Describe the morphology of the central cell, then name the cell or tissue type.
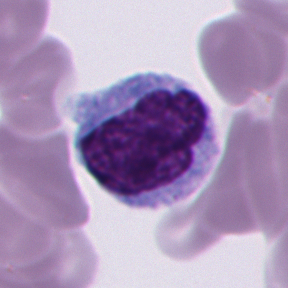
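First, the outline: roughly round, frayed and ragged at the upper left. Second, the nucleus: irregular and folded, notched along its right side, and set off-centre toward the lower left. Third, the cytoplasm: pale greyish-blue. The central cell is a monocyte.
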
